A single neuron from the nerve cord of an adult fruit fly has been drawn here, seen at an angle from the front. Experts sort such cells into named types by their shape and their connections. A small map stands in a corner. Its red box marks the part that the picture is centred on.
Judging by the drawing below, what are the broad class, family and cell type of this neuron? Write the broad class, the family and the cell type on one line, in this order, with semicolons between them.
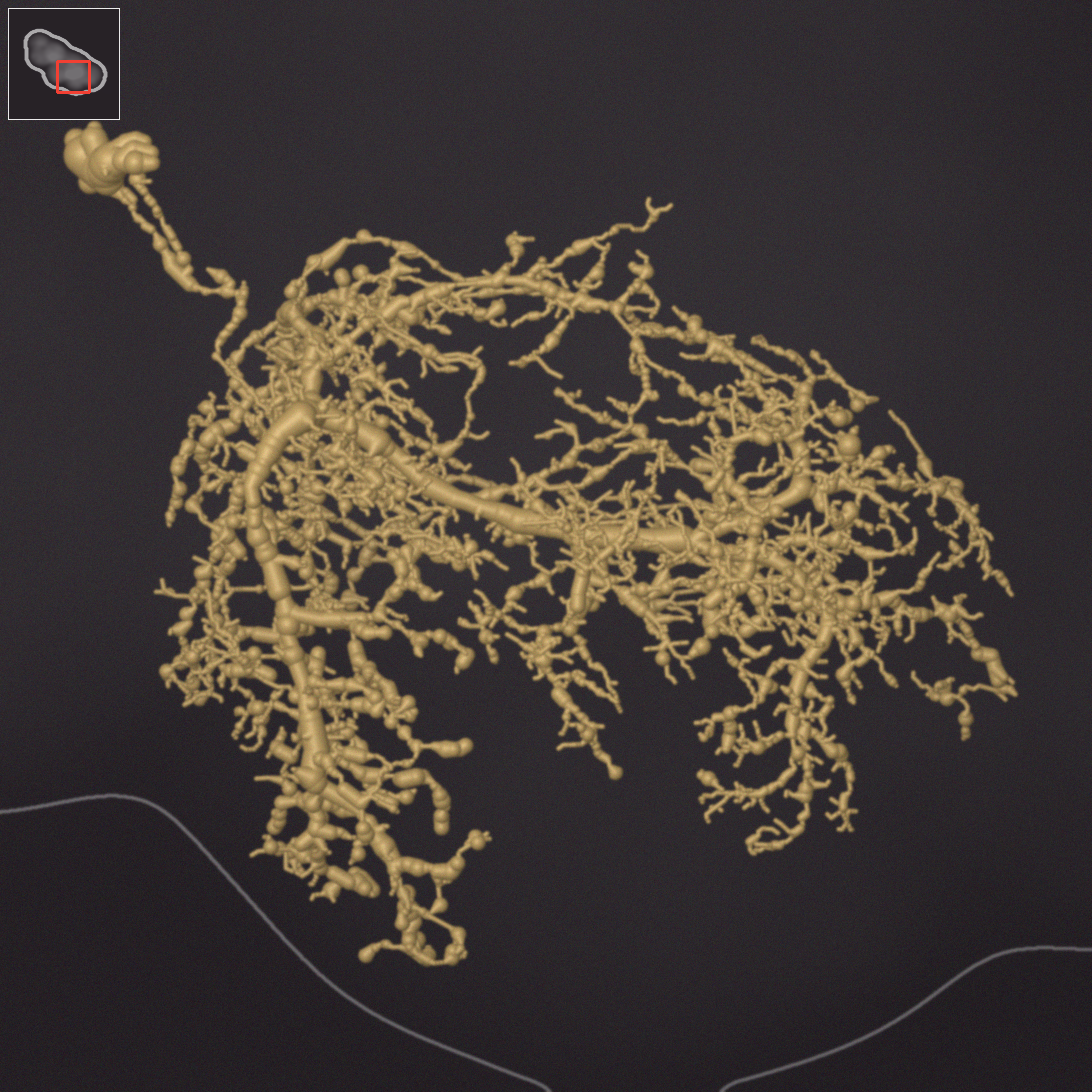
nerve-cord intrinsic neuron; hemilineage 19A; IN19A015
